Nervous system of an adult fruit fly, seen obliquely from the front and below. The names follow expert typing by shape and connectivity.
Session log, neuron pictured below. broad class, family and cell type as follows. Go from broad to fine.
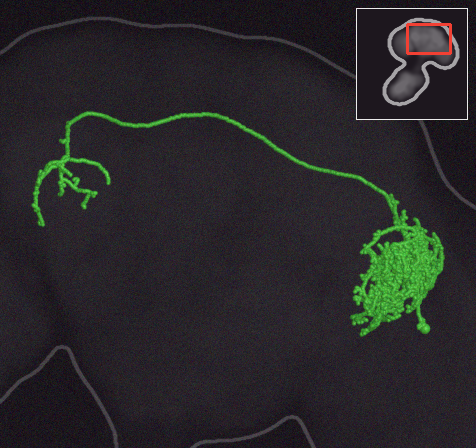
central-brain intrinsic neuron; hemilineage VLPl&p2_lateral; AVLP112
